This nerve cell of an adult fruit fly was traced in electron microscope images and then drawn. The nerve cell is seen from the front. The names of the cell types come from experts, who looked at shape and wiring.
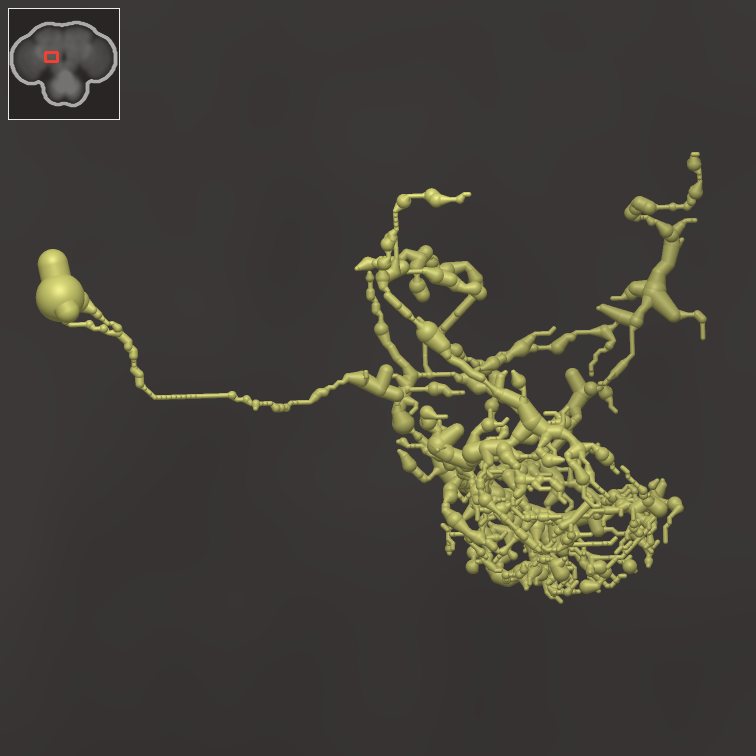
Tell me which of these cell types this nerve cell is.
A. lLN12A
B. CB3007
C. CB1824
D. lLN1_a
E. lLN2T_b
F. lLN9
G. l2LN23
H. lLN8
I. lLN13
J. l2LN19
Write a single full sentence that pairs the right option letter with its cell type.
The nerve cell is categorized as cell type l2LN23, option G.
